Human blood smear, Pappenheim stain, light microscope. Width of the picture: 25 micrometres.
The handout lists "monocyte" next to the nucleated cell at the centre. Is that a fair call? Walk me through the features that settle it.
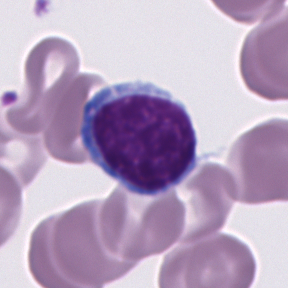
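Look at the cytoplasm: it's just a narrow rim around the nucleus, which goes with typical lymphocyte.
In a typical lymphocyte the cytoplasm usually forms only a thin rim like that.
There are no vacuoles in it, and that tells against monocyte.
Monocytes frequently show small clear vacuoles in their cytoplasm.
No granules are seen either, which suits typical lymphocyte.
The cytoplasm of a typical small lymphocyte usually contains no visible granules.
The blue staining of the cytoplasm and the fine wisp coming off the right edge of the cell are simply what's there. So monocyte doesn't fit; this cell is a typical lymphocyte.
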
